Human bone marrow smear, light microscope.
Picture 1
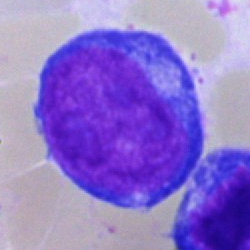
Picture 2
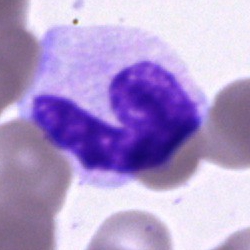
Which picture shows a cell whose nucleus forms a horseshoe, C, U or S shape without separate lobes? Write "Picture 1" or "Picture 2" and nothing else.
Picture 2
